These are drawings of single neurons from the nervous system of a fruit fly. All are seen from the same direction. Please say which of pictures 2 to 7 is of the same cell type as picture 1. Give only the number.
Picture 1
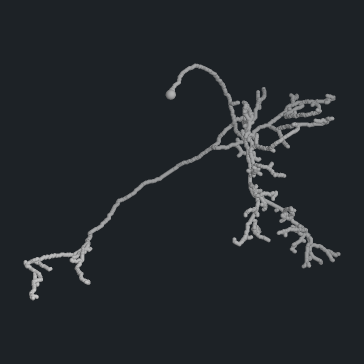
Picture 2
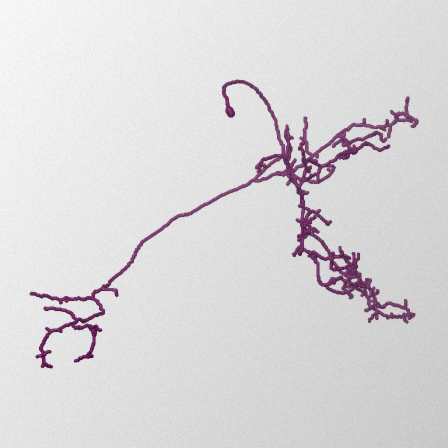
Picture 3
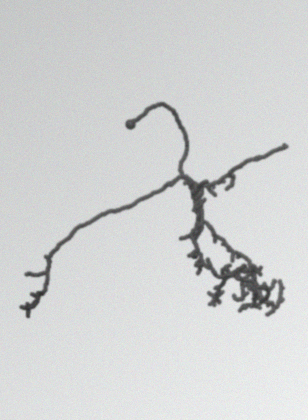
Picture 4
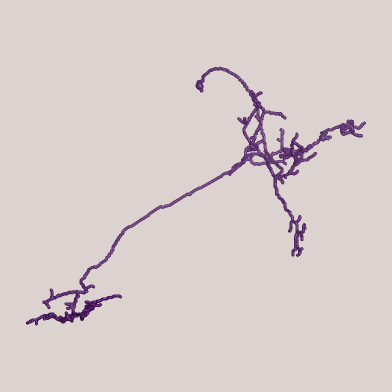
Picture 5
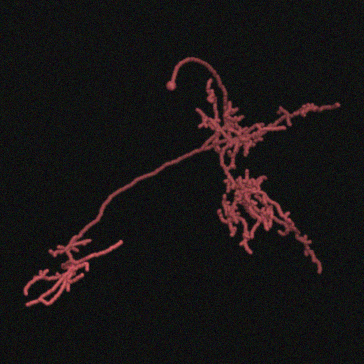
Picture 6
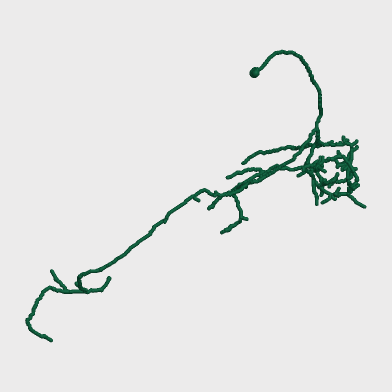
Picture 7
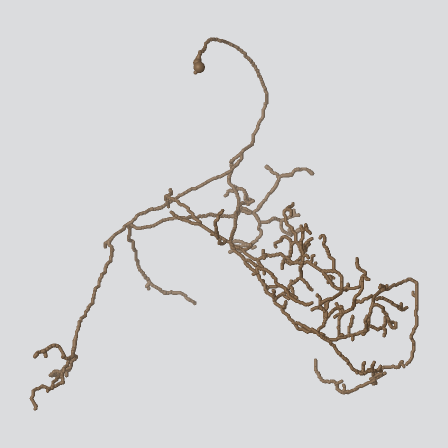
2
